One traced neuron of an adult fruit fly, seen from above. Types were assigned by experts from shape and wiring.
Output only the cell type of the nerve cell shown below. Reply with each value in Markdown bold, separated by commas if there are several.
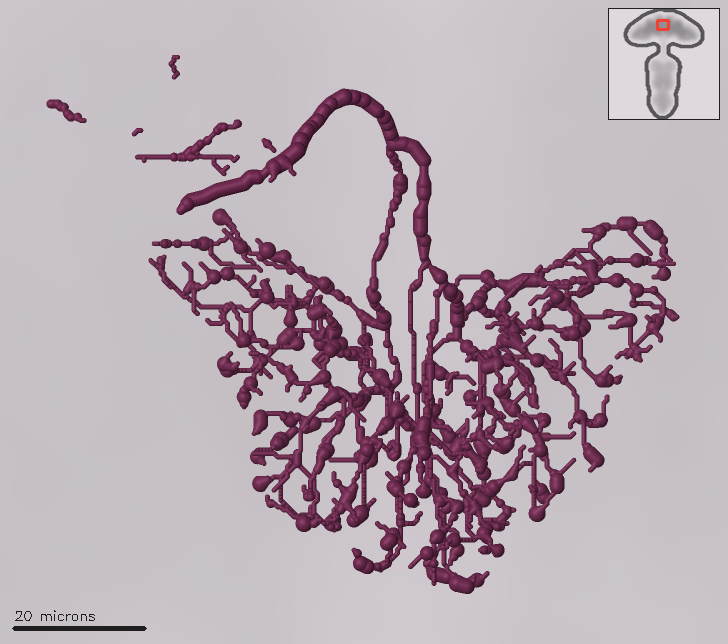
**FB1G**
